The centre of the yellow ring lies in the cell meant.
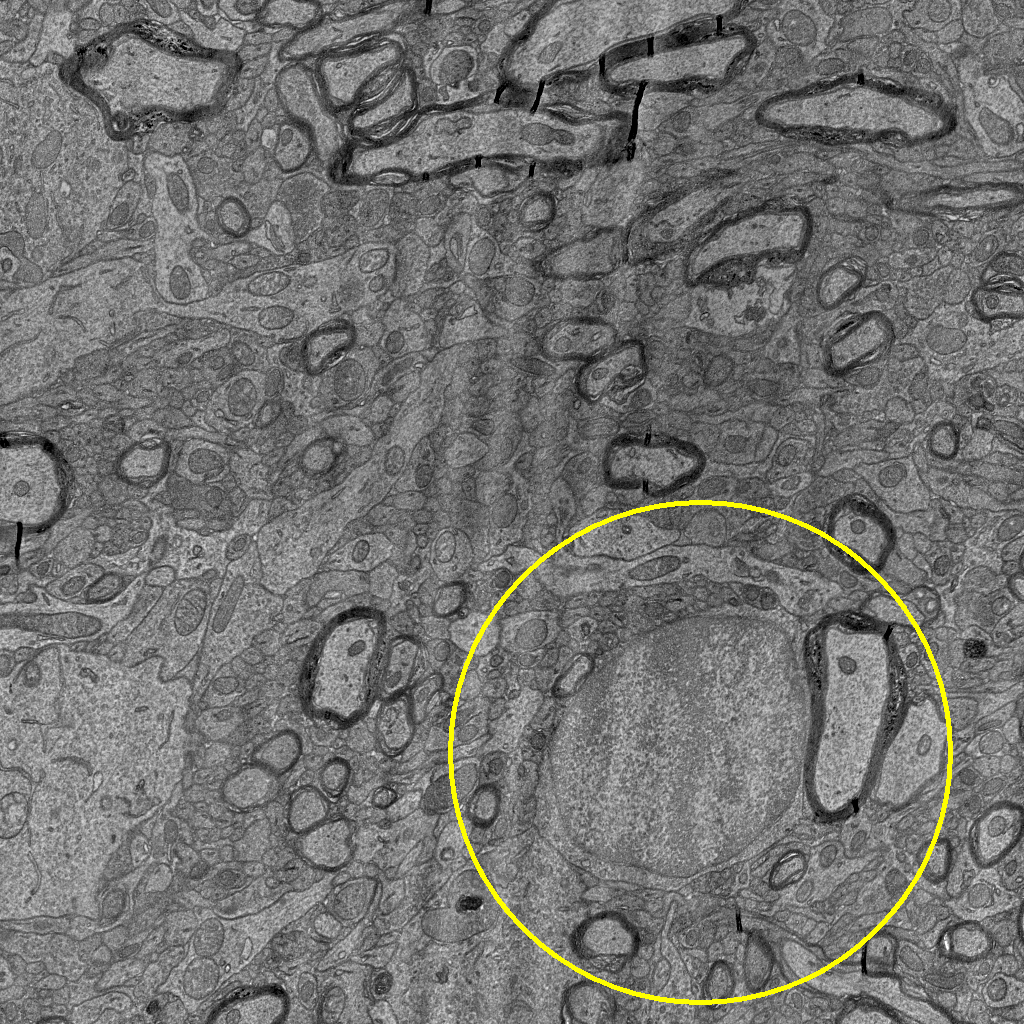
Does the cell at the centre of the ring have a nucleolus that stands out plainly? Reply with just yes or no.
No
